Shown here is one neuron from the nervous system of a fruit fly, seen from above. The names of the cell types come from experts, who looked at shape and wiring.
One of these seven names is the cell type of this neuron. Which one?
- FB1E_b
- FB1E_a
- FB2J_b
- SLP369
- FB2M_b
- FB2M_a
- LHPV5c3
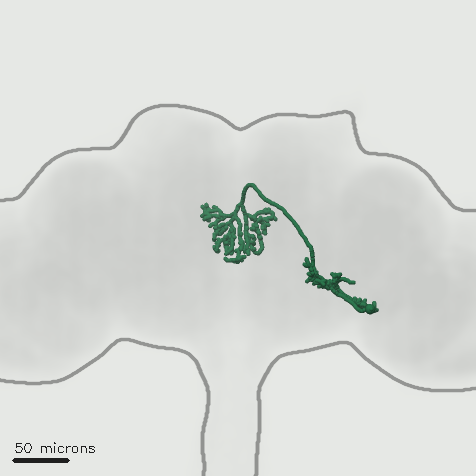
FB2J_b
